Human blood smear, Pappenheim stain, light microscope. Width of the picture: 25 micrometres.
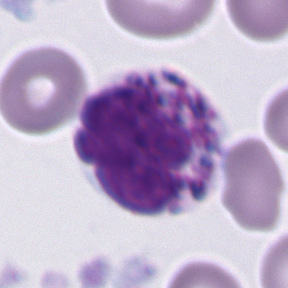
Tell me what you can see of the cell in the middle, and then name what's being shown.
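Nucleus: fills most of the cell, sits toward the left, and has a lumpy outline indented along its left margin. Granules: coarse and dark purple, crowding the cytoplasm mostly on the right, and also lying over the nucleus so its detail is blurred. Name: basophil.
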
